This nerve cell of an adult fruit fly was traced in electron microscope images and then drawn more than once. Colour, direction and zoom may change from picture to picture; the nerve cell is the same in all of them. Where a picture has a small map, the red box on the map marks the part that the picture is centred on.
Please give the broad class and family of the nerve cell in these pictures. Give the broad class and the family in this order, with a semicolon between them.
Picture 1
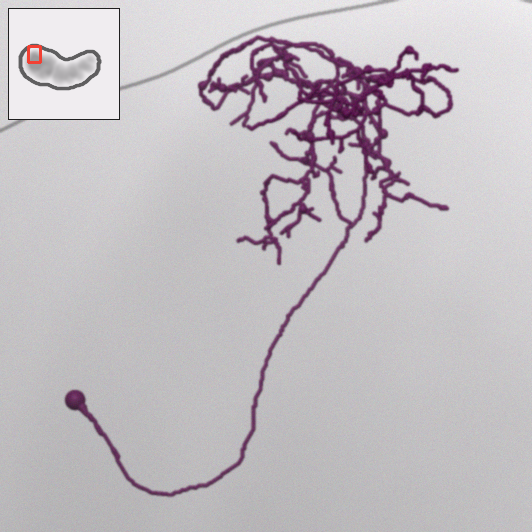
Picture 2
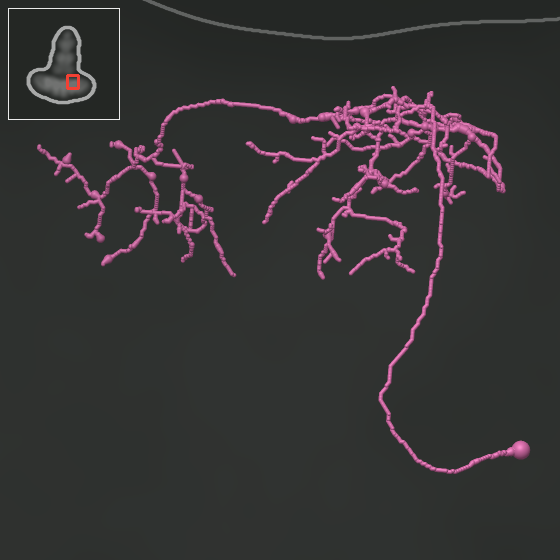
central-brain intrinsic neuron; hemilineage LHa3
